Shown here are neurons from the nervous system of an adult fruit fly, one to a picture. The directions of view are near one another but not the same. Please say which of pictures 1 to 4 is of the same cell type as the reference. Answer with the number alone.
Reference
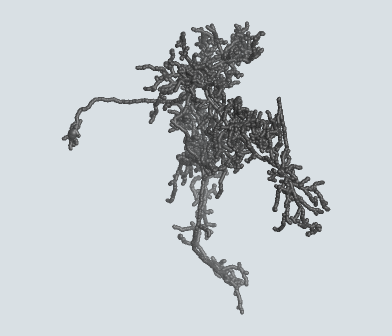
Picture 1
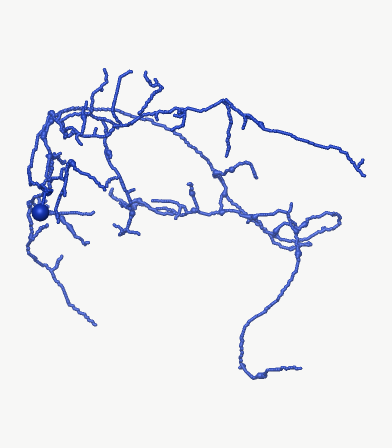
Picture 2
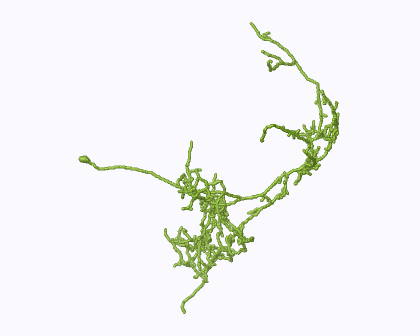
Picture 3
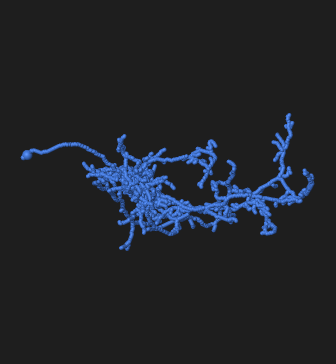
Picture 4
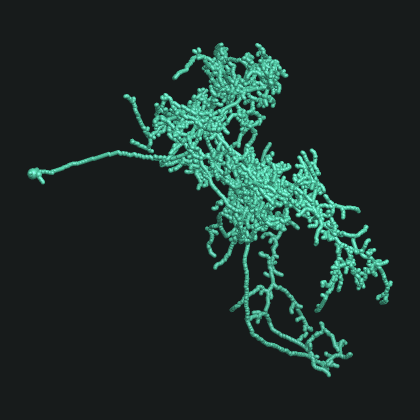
4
